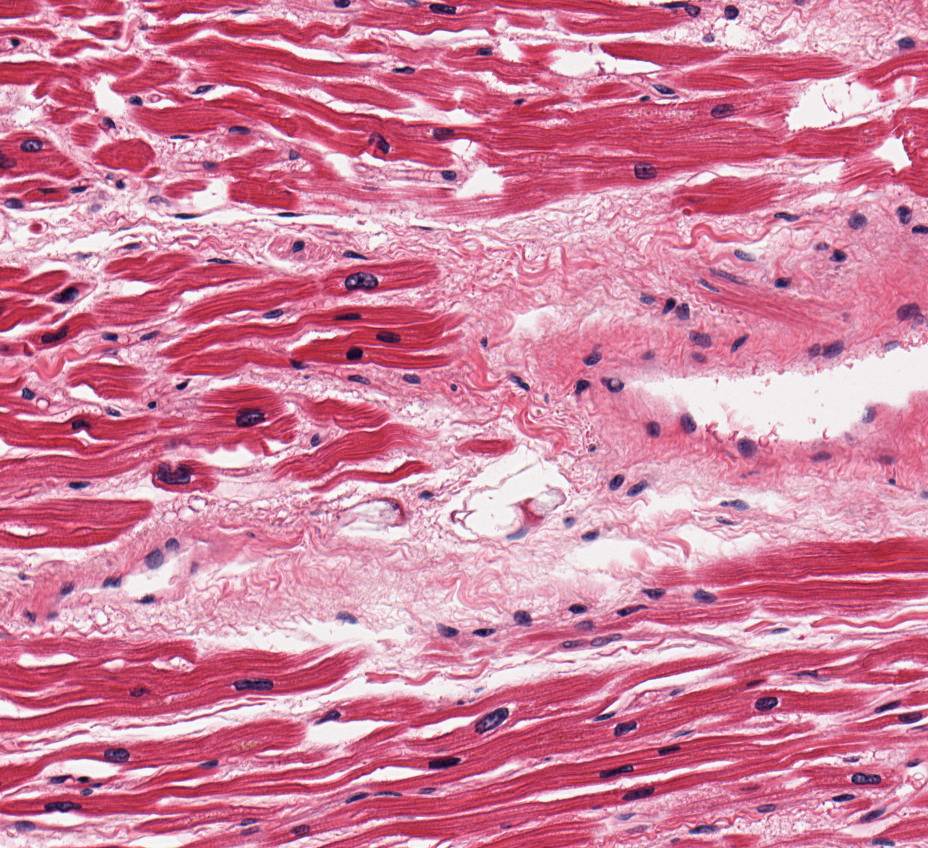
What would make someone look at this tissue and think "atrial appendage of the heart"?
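Goes with atrial appendage of the heart: muscle fibre nuclei lie centrally within the fibres.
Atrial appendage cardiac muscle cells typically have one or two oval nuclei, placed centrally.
Fibres branch and join one another, not separate parallel strands. Muscle fills upper and lower field; a pale band of loose connective tissue crosses the middle. Less typical: fibres run mostly horizontally.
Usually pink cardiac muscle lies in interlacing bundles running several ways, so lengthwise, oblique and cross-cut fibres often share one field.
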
